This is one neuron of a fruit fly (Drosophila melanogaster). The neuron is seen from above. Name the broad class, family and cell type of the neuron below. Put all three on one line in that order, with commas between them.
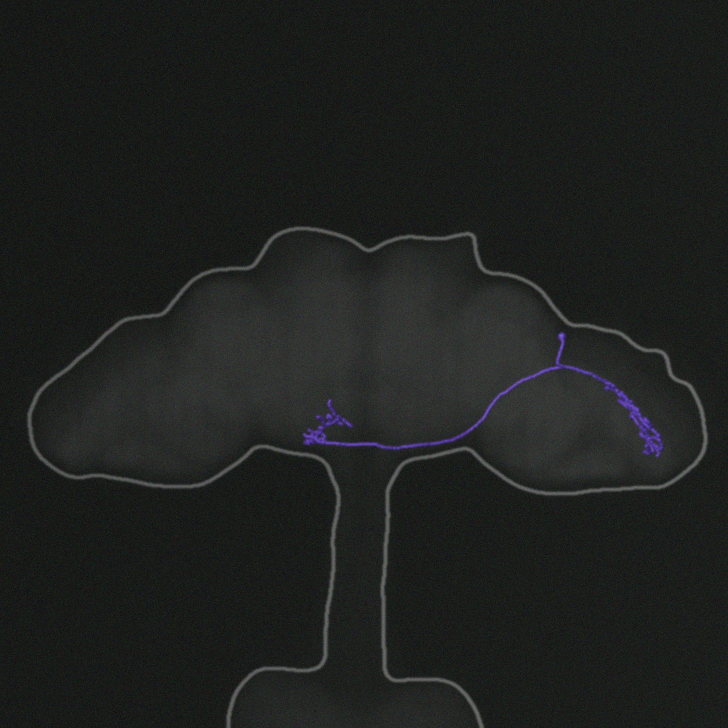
visual projection neuron, hemilineage VPNl&d1_lateral, MeVP54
